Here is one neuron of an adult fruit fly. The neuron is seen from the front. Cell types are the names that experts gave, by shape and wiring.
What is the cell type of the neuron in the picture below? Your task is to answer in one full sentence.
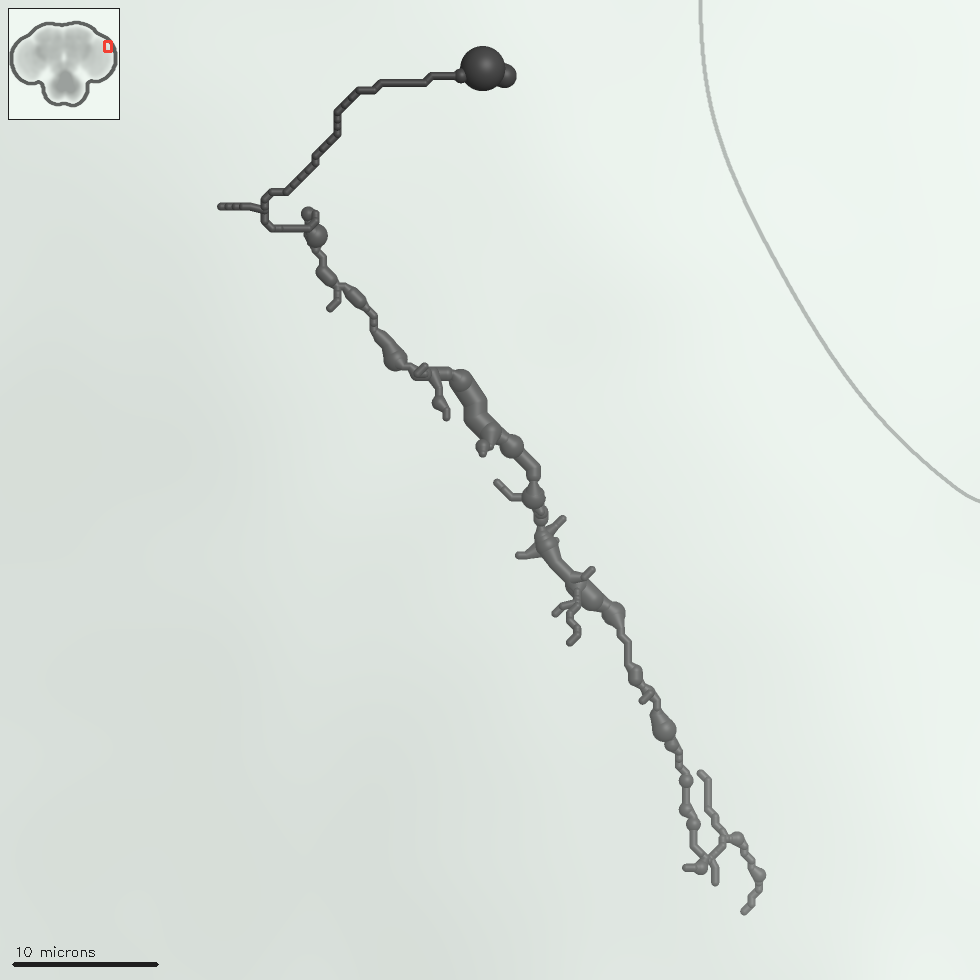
This neuron is classified under the cell type Dm3a.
